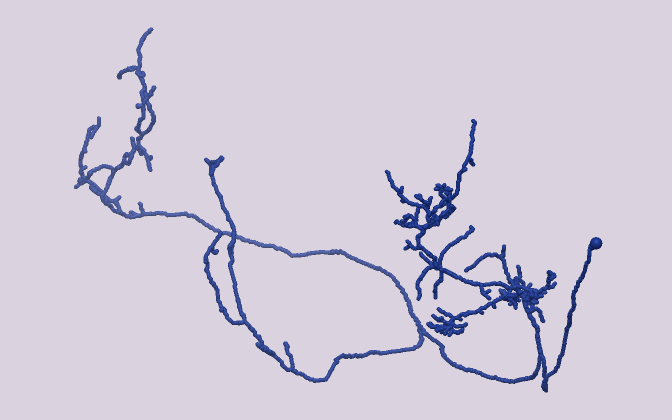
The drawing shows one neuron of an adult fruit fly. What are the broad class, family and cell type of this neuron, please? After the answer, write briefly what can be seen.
Its broad class is central-brain intrinsic neuron. Its family is hemilineage VPNp1_medial. Its cell type is PLP187. Its cell body lies on the right of the picture. The picture shows dozens of branch ends.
